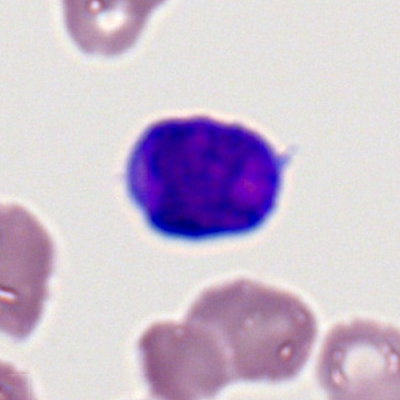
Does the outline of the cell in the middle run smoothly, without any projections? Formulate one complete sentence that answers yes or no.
No, a smooth outline is not present; the cell's edge is rough.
